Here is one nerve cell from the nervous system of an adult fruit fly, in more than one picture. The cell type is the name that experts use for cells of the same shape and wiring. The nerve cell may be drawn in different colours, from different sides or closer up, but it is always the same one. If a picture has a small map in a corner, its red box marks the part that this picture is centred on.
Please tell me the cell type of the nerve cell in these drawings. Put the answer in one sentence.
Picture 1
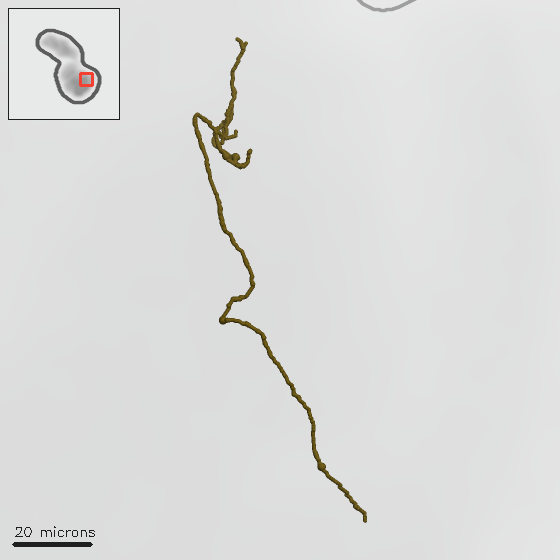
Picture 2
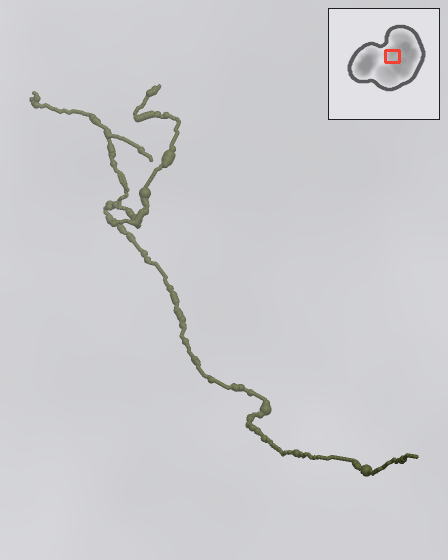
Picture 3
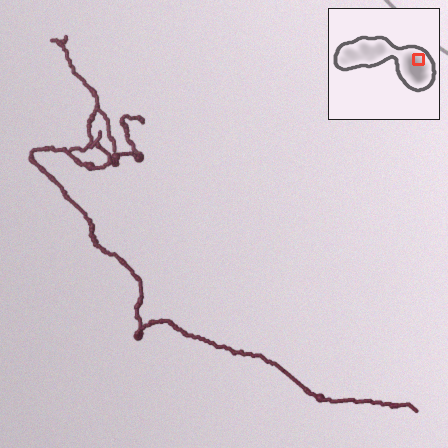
The cell type is JO-FV.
